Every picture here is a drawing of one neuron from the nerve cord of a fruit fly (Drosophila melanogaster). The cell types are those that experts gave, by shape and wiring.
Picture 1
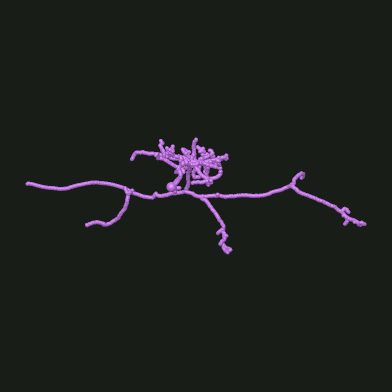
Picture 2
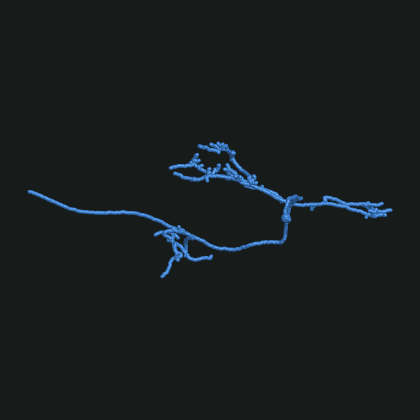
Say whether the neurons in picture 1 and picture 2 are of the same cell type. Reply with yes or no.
no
